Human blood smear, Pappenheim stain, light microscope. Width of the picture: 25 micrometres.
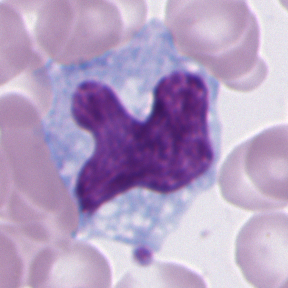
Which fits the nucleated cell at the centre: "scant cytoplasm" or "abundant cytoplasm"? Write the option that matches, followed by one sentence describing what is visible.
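Abundant cytoplasm. The cytoplasm is abundant and pale grey-blue.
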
